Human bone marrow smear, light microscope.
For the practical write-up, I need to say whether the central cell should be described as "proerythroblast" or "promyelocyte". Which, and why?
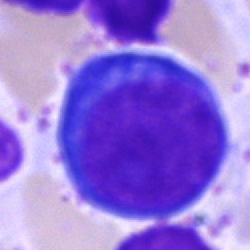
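Proerythroblast, not promyelocyte. The cell's outline is round and smooth, and its chromatin is fine and evenly spread, with no coarse clumps. The cytoplasm is deep blue, and no granules are seen in it.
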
